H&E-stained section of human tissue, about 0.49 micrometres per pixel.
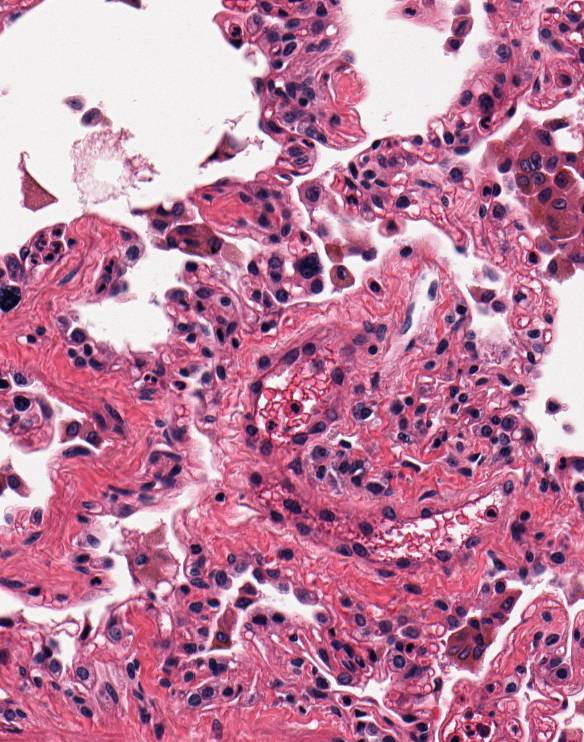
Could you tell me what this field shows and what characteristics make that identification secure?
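Name first: alveolus. Point one: irregular empty air spaces, largest in the upper part, are separated by thick bands of pink collagenous tissue.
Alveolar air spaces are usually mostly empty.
Point two: cells with abundant golden-brown cytoplasm lie within the spaces, clustered mostly at the upper right.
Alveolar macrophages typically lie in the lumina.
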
